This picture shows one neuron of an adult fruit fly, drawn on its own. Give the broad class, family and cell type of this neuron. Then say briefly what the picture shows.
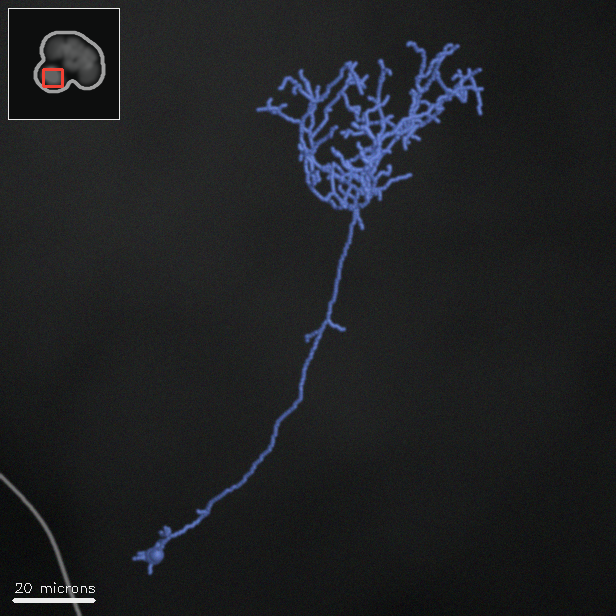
It is a nerve-cord intrinsic neuron. The family is hemilineage 16B. Its cell type is IN16B104. From top to bottom in the picture it spans about 130 microns. The picture shows dozens of branch ends.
